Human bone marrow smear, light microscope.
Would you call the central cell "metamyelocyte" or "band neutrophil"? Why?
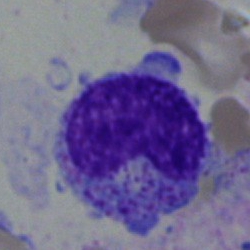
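My call is metamyelocyte, not band neutrophil. Looking at it, the nucleus fills most of the cell, with the cytoplasm lying mainly below it. The chromatin stains dark purple and looks coarse and clumped. Many purple granules sit in the cytoplasm, which is pale blue-grey between them.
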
